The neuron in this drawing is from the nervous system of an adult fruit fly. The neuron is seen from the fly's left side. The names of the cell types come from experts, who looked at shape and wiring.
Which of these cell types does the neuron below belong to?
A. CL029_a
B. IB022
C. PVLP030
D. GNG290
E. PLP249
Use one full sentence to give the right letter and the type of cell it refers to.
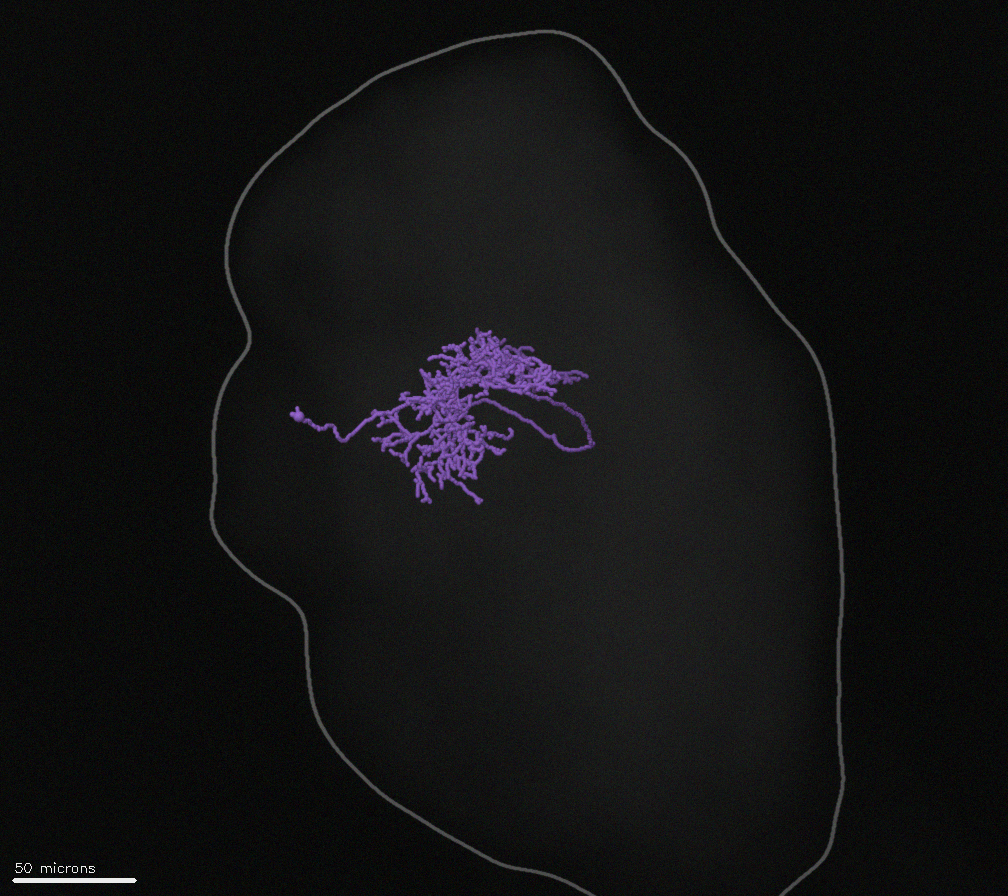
The type of the neuron is cell type PVLP030, option C.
